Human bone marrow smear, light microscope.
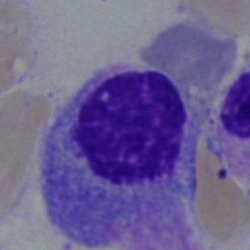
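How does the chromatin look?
Dark purple and clumped, with small paler patches in between.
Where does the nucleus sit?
Up in the upper part, and below it lies the widest band of abundant, bluish-lilac cytoplasm.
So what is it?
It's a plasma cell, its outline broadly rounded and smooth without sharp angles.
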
